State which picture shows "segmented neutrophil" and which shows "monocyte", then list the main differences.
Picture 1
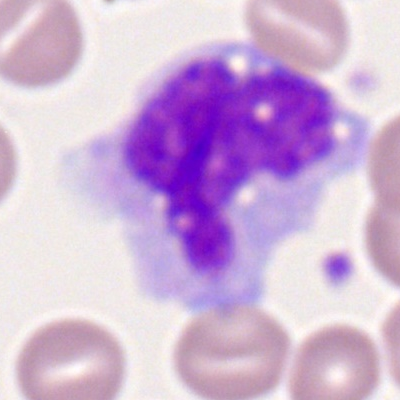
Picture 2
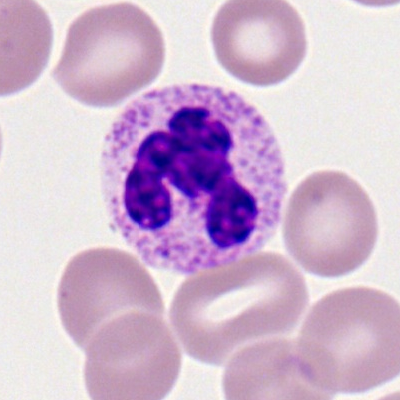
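Picture 1: monocyte. Picture 2: segmented neutrophil. Outline: irregular, with blunt angular bulges of cytoplasm, in picture 1; round and smooth in picture 2. Nucleus: in picture 1, large and irregularly folded, with one lobe extending downward from the upper mass; in picture 2, lobes forming an arch, the two end lobes hanging downward.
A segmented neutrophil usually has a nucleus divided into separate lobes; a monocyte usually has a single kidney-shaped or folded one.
Chromatin: deep purple and patchy in picture 1; dark purple and coarsely clumped in picture 2.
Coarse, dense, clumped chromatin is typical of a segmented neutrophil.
Cytoplasm: pale greyish-blue, without coarse granules, in picture 1; plentiful, pale pink and filled with fine lilac granules in picture 2.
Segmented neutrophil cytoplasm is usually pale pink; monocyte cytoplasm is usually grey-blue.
Other: several tiny white refractile specks scattered over the nucleus in picture 1; no vacuoles in the cytoplasm in picture 2.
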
